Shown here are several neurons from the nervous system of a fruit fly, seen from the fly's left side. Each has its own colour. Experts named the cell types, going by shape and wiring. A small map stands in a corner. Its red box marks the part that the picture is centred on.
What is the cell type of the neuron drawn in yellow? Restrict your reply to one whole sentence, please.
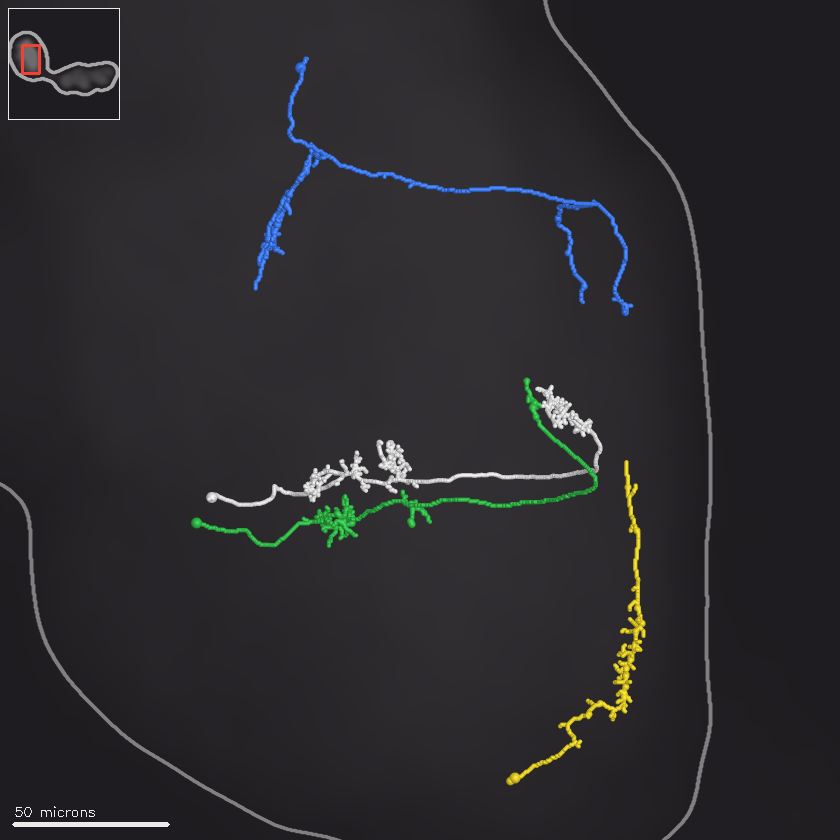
This neuron represents the cell type Dm3b.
